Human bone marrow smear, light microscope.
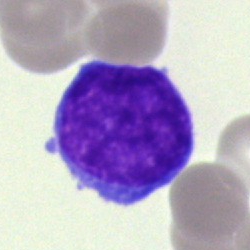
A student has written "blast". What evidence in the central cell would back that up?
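Starting with the cytoplasm of this blast, there is very little of it: a deep blue, narrow rim showing mainly along the lower edge.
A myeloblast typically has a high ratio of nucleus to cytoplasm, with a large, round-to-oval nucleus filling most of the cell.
That scant rim agrees with such a high ratio.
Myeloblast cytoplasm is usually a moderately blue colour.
Here, though, the rim looks deep blue rather than moderately blue. The outline is roughly round with a few slightly flattened sides, and I see no granules in the cytoplasm. There is also a small pale blue bleb protruding from the left side of the cell.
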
